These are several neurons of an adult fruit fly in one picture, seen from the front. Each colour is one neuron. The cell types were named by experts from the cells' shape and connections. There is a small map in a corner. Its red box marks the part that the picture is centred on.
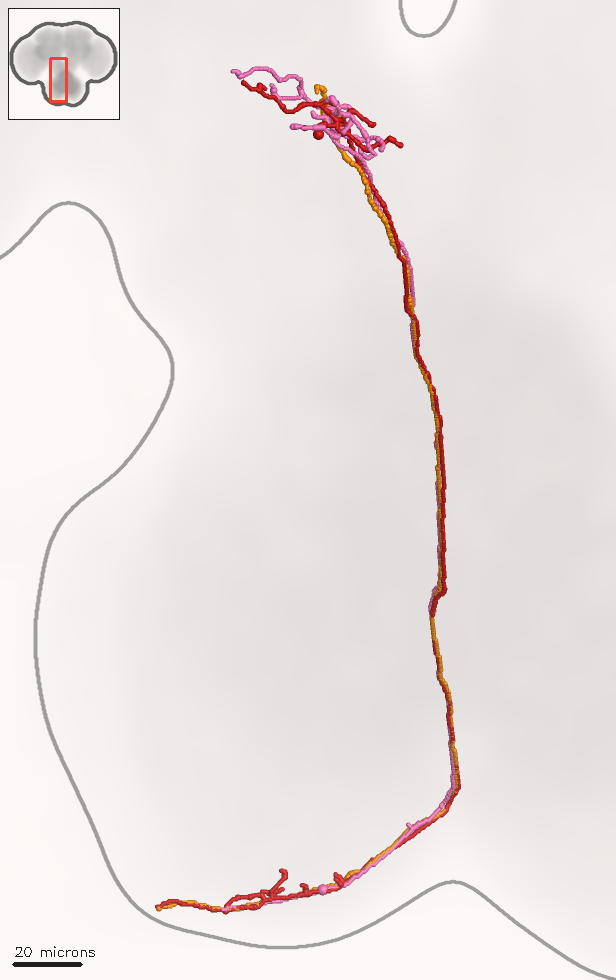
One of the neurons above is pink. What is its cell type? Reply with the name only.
LgAG7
